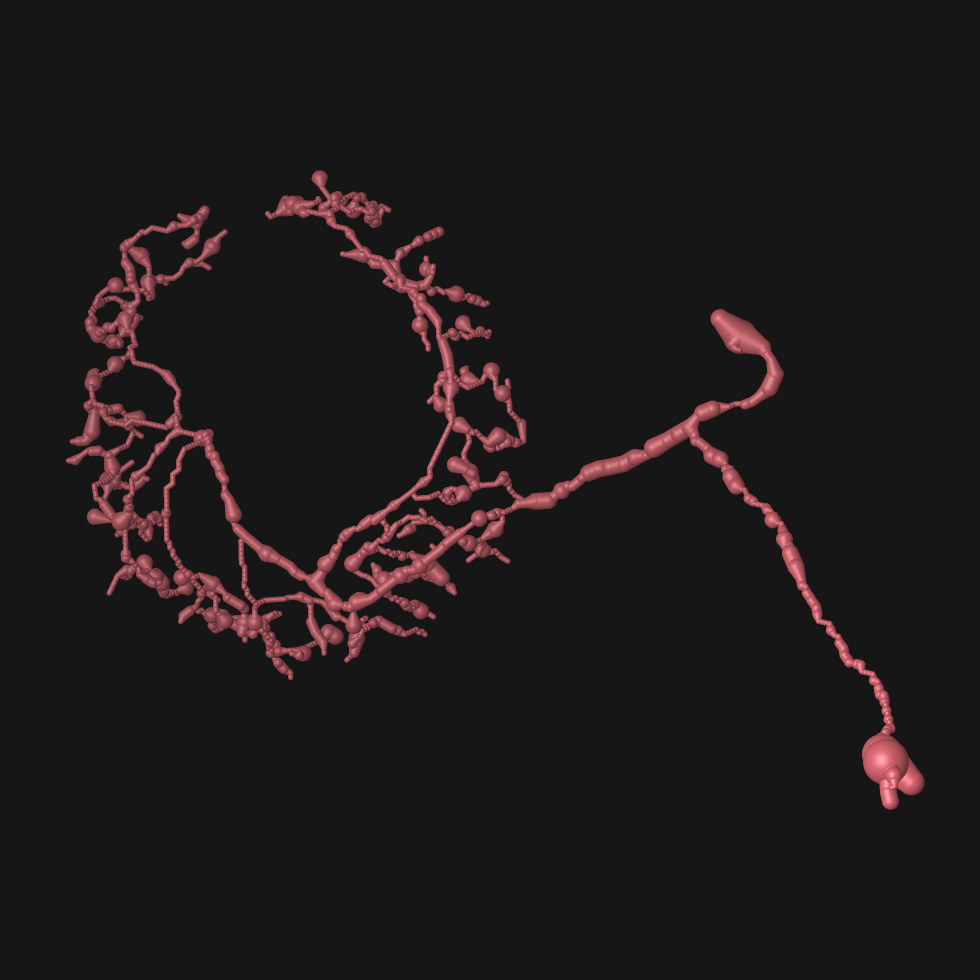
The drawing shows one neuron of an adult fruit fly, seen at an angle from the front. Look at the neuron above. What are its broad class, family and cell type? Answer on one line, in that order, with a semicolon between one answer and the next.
central-brain intrinsic neuron; hemilineage EBa1; ER2_c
